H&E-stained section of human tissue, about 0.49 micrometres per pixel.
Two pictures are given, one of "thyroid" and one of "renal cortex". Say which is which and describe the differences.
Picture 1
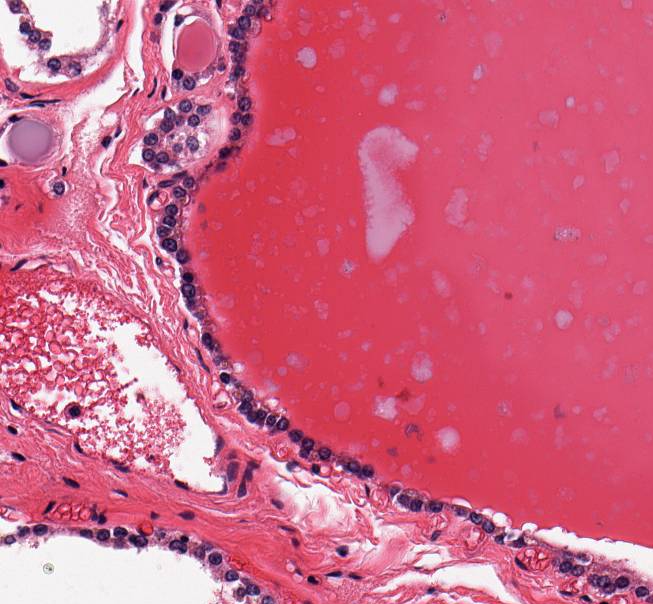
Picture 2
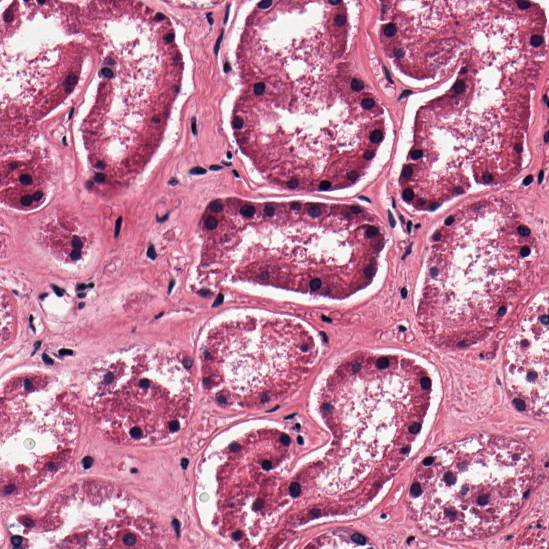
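Thyroid: picture 1. Renal cortex: picture 2. In the thyroid, a single large colloid-filled follicle takes up most of the right and upper field, and small follicles at the upper left hold round, pale pink-lilac colloid droplets. Lining: the large thyroid follicle has a single layer of low cuboidal cells with round, darkly stained nuclei in a single row; each tubule of the renal cortex has a single layer of cuboidal to low columnar epithelial cells with abundant, deeply eosinophilic, granular cytoplasm and round, dark nuclei in a single row toward the cell bases. The tubule lumens are not clean and empty but contain pale, fluffy, frayed pink material.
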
